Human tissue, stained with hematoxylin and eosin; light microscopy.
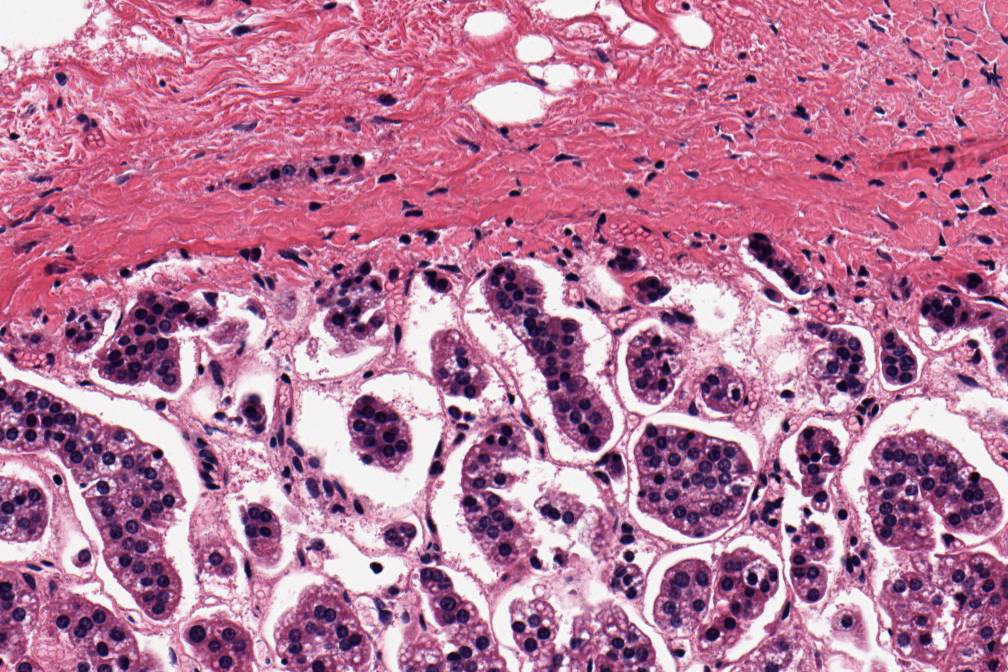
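Adrenal gland (H&E). Dense pink fibrous tissue occupies the upper third; closely packed cell nests fill the lower two-thirds. Rounded and elongated nests are each separated from their neighbours by narrow strands. Nest cells have round, dark, fairly uniform nuclei and moderate pink, finely granular cytoplasm.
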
